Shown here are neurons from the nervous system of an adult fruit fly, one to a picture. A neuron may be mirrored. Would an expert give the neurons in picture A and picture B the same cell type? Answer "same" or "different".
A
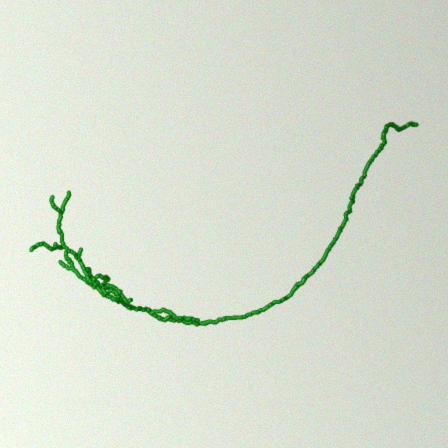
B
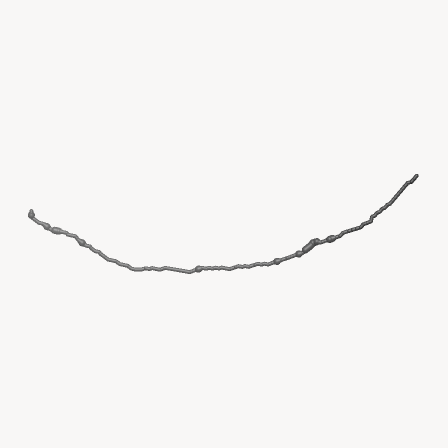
same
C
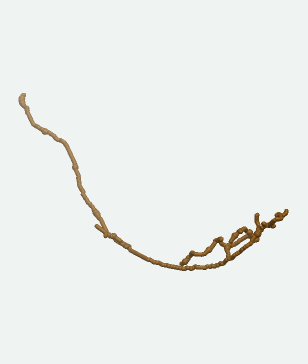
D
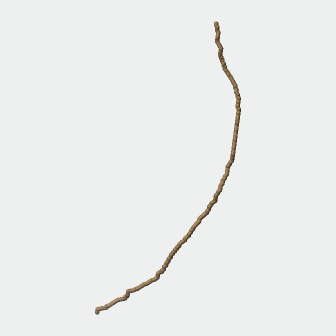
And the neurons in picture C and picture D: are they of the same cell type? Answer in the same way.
same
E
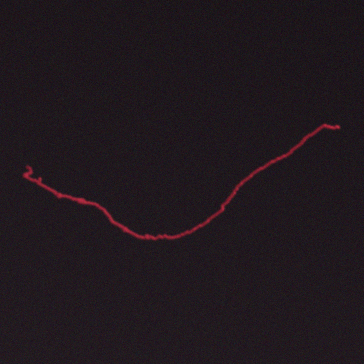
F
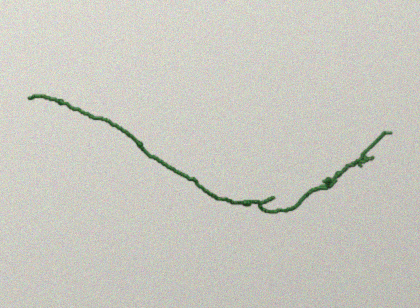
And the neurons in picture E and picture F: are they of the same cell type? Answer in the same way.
different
